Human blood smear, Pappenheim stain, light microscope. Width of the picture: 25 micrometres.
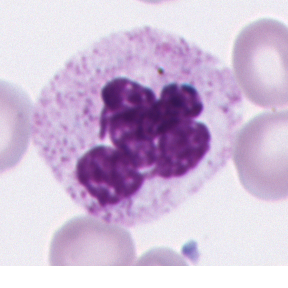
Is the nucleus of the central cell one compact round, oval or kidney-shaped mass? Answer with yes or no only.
No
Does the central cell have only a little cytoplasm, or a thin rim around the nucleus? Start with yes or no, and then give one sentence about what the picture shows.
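No. Abundant pale pinkish-lilac cytoplasm surrounds the nucleus on all sides.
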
